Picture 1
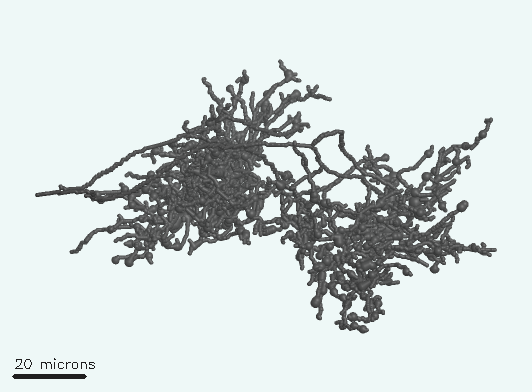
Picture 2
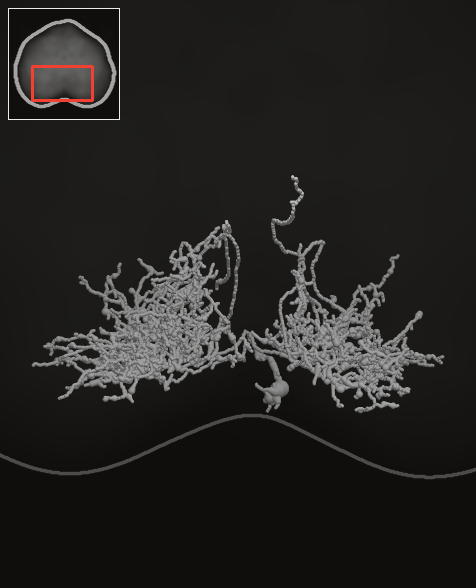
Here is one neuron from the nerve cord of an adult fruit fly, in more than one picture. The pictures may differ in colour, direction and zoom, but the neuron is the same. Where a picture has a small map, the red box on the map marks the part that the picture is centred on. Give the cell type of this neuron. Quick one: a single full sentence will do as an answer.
It is AN00A009 that names the cell type of this neuron.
